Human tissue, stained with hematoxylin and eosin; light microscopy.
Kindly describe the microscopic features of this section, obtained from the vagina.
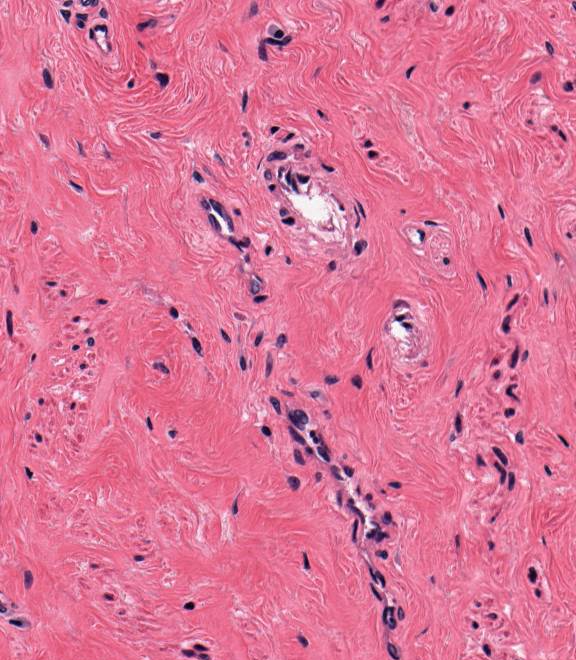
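It's all dense pink collagen, with no epithelium anywhere in it. The bundles are wavy, swirling and interlacing in many directions. Most nuclei are small, dark and elongated or spindle-shaped. And a narrow strand of closely set dark nuclei runs diagonally from the centre toward the lower right.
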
